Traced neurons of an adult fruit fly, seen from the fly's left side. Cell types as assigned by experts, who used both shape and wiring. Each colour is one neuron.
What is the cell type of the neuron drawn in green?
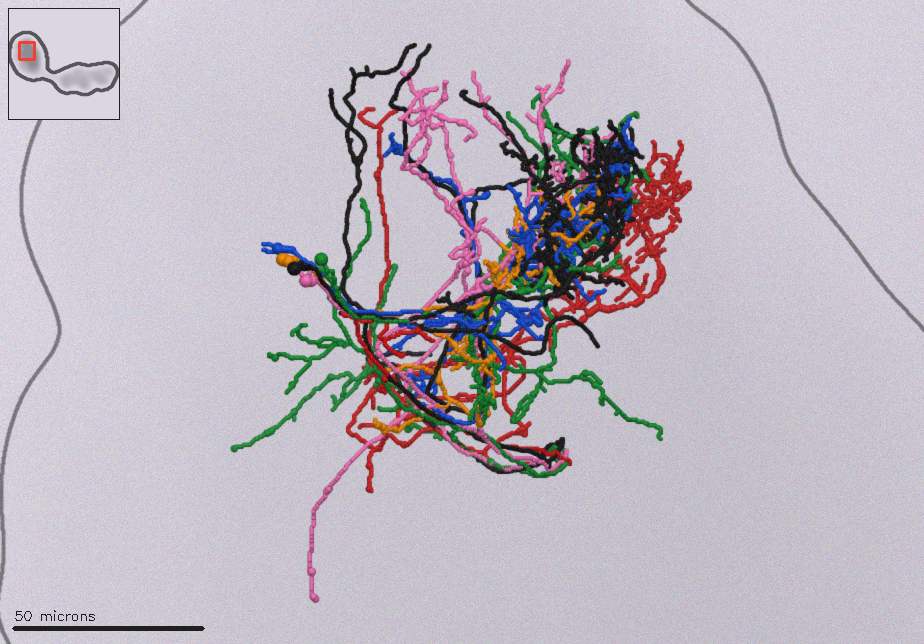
LHAV2g1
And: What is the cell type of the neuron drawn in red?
LHAV2g2_b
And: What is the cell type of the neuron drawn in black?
LHAV2g5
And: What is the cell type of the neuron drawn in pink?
LHAV2g2_a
